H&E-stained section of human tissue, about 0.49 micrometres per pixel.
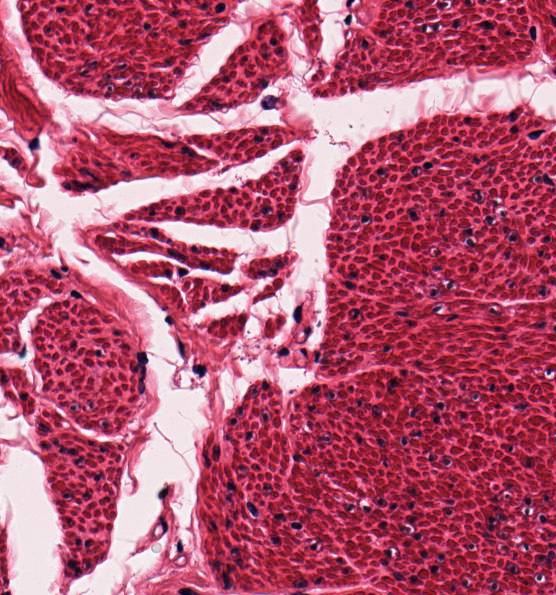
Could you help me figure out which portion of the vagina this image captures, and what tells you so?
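The field consists of smooth muscle. It is divided into muscle bundles, the largest filling the right half and the lower part of the field.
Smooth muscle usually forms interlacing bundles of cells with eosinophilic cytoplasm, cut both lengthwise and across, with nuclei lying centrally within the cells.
Here the cytoplasm stains deep red-pink, and any nucleus present is round and central in the cell profile. No epithelium or glands appear in the field.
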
